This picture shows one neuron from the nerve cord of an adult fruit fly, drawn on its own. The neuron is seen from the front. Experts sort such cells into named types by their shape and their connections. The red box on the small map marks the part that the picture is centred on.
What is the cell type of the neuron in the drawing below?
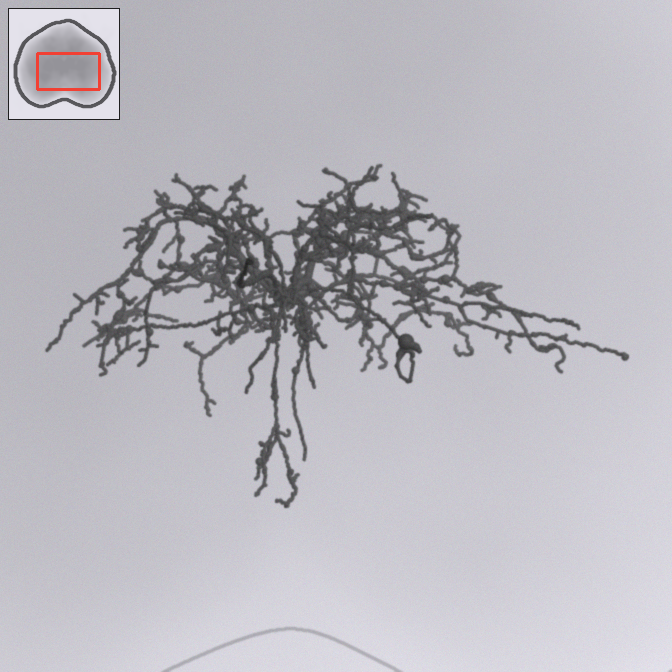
AN08B041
